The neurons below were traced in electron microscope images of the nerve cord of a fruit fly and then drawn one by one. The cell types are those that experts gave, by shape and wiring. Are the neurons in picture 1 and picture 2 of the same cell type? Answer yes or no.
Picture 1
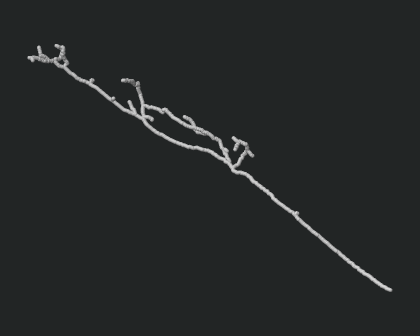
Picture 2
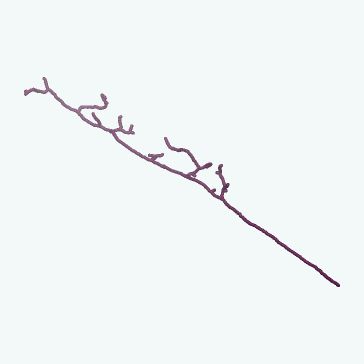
yes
